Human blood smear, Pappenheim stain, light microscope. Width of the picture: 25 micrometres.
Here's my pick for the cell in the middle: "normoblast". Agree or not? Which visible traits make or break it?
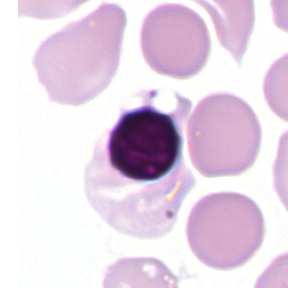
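Look first at the nucleus: its chromatin is dense and very dark purple, almost evenly condensed throughout, and no nucleoli can be seen. A small clear round space sits at its top edge. The cytoplasm is pale pinkish-grey and lies mostly below and to the left of the nucleus, and the cell's outline is irregular rather than smoothly round.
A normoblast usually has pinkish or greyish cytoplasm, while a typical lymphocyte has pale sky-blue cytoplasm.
So the colour here goes with normoblast and against typical lymphocyte.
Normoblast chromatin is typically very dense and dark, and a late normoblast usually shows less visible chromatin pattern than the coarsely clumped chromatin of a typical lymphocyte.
The even condensation in this nucleus suits normoblast better. Yes, normoblast fits this cell.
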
